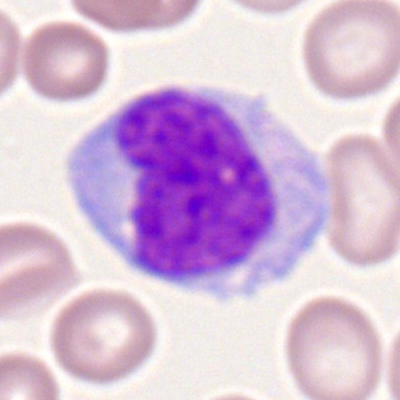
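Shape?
Oval, a bit wider than it is tall.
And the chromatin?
Coarse, with darker purple clumps.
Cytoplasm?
Pale blue, and no granules in it.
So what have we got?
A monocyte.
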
